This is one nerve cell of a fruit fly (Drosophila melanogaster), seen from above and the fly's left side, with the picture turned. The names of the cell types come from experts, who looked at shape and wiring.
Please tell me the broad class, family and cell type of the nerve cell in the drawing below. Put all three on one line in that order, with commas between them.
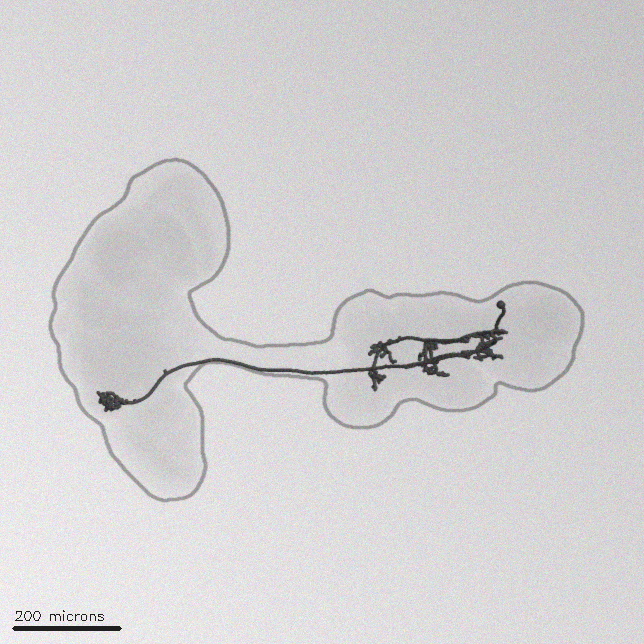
ascending neuron, hemilineage 08B, AN08B018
